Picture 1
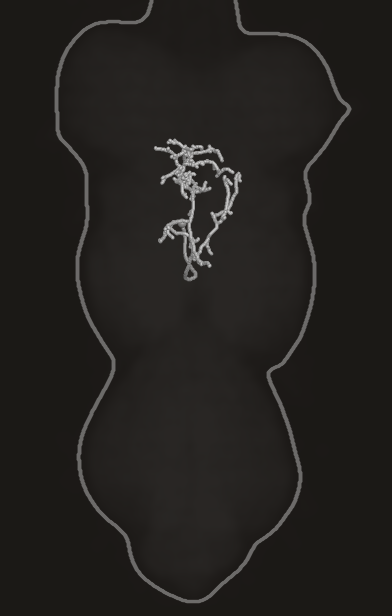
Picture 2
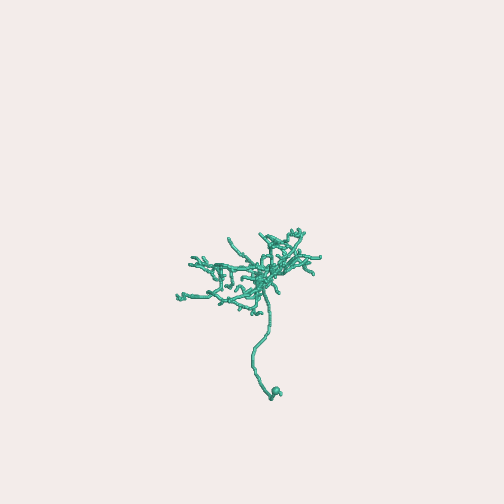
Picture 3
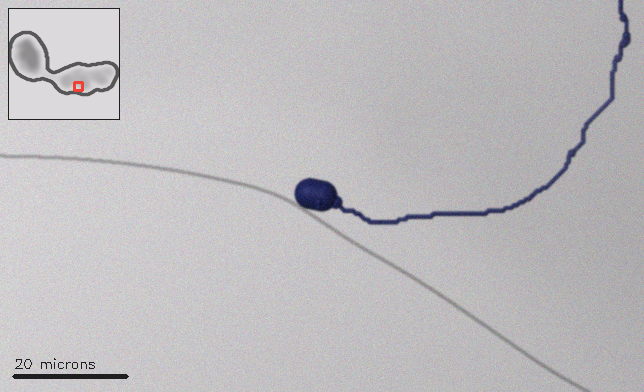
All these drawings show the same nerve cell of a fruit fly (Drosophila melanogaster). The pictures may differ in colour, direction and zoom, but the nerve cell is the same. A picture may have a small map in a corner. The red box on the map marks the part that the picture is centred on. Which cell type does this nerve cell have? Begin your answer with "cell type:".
cell type: IN05B089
